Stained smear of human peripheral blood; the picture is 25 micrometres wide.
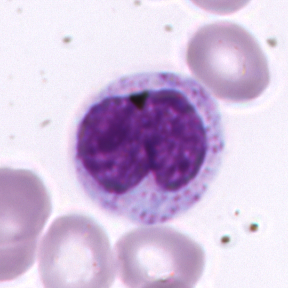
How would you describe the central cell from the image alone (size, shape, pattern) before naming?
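So, first the size: the cell comes to about 13 micrometres across. Its nucleus, about 11 by 9 micrometres, fills about 60% of the cell's area, and a cleft runs down its middle, dividing it into a left and a right lobe. The chromatin looks coarse and clumped, dark purple patches among lighter areas. Around the nucleus lies a pale lavender-blue rim of cytoplasm with fine reddish-purple granules scattered through it. This is a metamyelocyte.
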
